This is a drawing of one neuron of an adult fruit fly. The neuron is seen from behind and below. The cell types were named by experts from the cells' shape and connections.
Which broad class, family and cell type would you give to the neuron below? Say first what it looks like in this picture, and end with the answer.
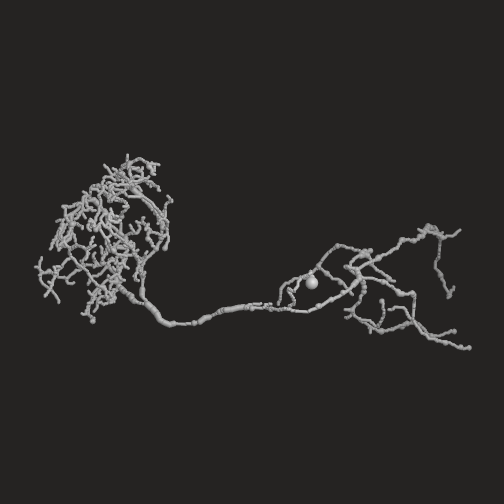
The cell body can be seen in the middle of the picture. Dozens of branch ends can be seen. Its broad class is visual projection neuron. Its family is hemilineage VPNp&v1_ventral. Its cell type is LC39a.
